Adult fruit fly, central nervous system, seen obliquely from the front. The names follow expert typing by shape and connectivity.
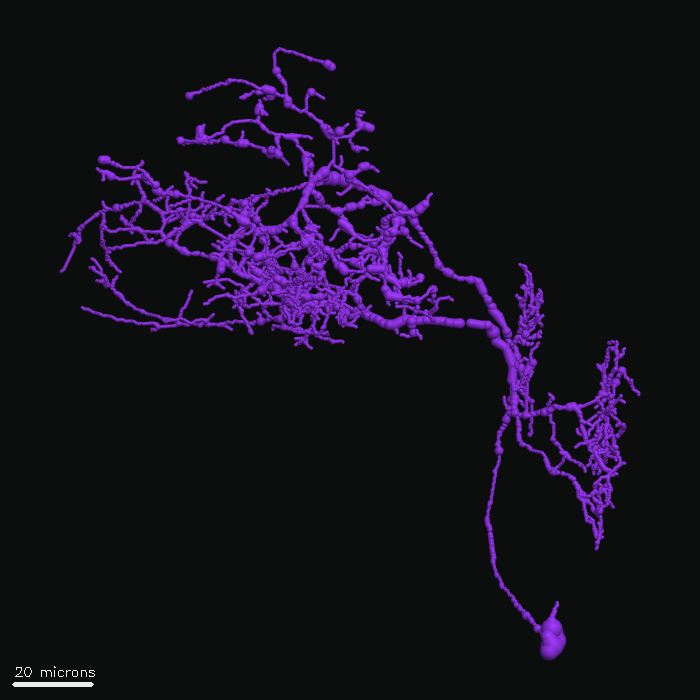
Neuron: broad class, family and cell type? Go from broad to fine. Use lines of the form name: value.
broad class: central-brain intrinsic neuron
family: LoVP
cell type: LoVP97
